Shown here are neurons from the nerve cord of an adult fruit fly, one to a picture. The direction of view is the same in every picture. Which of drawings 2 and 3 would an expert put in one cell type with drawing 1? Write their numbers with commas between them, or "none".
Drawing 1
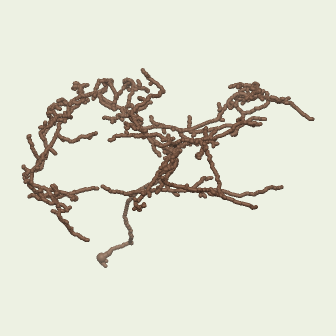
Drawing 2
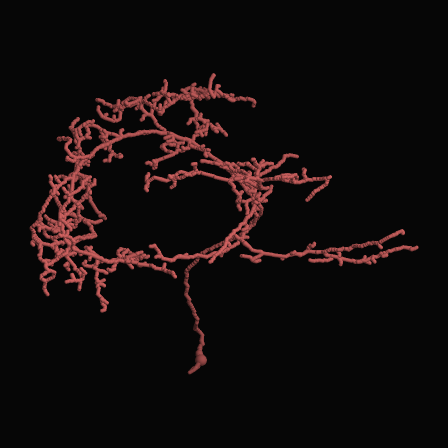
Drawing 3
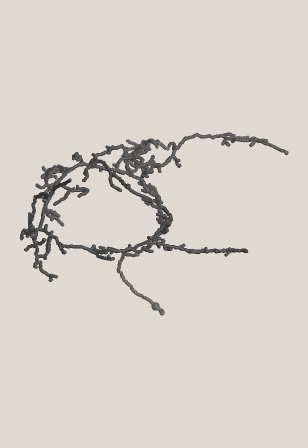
2, 3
